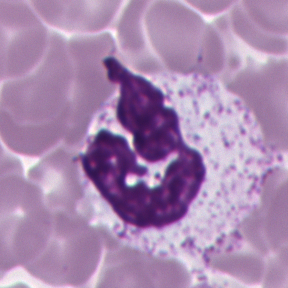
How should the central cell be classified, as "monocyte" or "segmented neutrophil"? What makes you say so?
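It's a segmented neutrophil.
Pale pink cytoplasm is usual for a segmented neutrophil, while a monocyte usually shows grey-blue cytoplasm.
Here the cytoplasm is abundant and pale pinkish-lilac, so it sides with the neutrophil rather than the monocyte. That cytoplasm is also sprinkled with many fine violet granules. The nucleus lies toward the left of the cell, leaving most of the cytoplasm on the right, and its chromatin is dark purple and densely clumped.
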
